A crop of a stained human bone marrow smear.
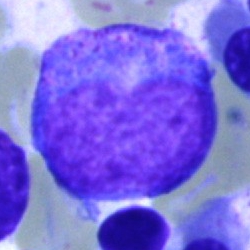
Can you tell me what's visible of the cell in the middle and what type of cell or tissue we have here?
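Nucleus occupies lower part of cell; cytoplasm mainly above it. Chromatin finely mottled, not coarsely clumped. Fine pink-purple granules scattered through cytoplasm above nucleus. Paler zone in cytoplasm just above nuclear indentation. Promyelocyte.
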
